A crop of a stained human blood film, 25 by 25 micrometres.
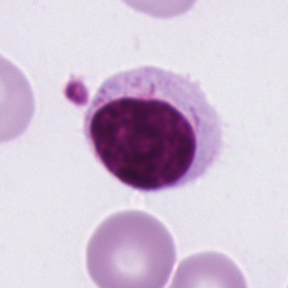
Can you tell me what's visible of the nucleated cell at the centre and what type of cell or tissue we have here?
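Let me go round from the border: along the upper right it is ragged, with fine short projections. The cell is about 12 micrometres across. Its nucleus lies toward the lower left, round to oval with a smooth, unindented outline, about 10 by 8 micrometres and filling about 60% of the cell's area. The chromatin looks dark purple and coarsely clumped. Near the top, a few small reddish-purple granules sit in the cytoplasm. I'd call it a large granular lymphocyte.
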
